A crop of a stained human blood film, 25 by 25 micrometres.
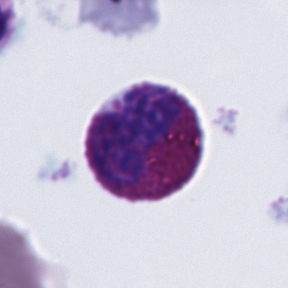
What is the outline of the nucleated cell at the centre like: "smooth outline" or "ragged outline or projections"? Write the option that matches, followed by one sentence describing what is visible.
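Smooth outline. The cell outline is round and smooth.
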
